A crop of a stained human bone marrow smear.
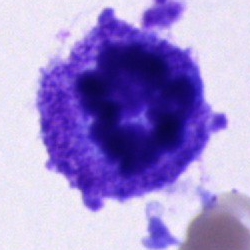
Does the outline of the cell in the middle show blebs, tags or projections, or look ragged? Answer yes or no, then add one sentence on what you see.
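Yes. The cell outline is roughly round but ragged and uneven at the edge.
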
